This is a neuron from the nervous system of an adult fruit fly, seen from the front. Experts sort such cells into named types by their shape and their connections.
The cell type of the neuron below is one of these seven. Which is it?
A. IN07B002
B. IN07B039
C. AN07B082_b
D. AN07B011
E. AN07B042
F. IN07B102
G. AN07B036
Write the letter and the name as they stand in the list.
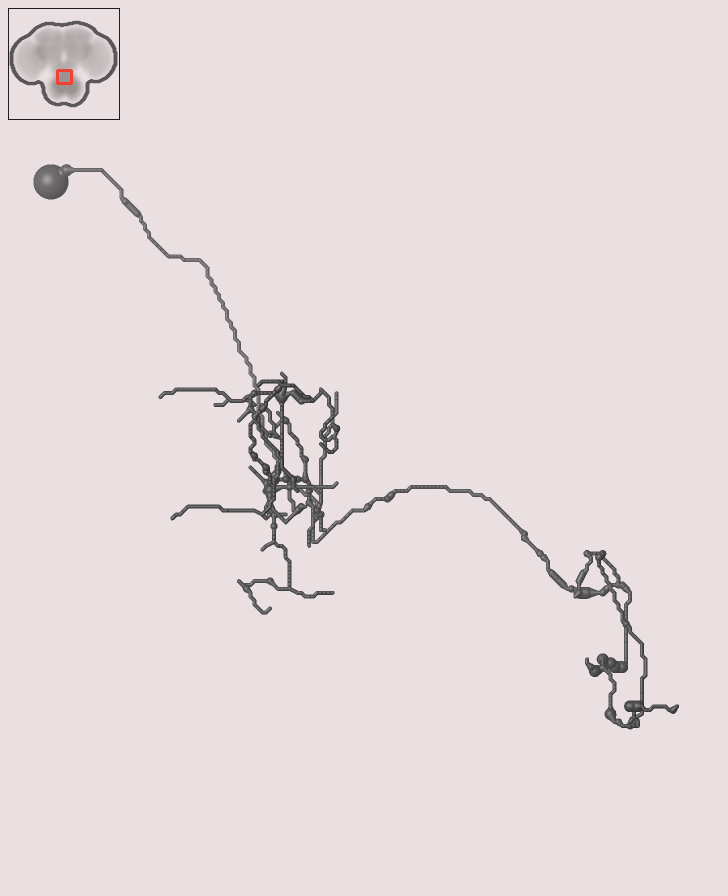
F. IN07B102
